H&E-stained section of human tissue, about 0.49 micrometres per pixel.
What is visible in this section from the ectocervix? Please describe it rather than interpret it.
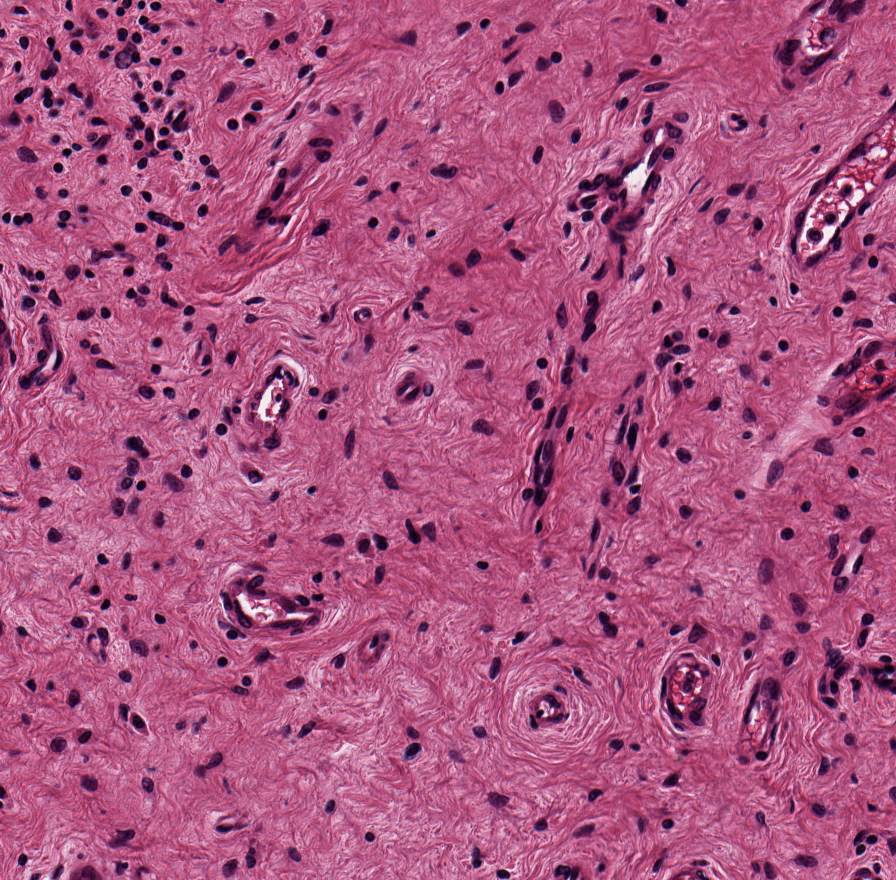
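Field entirely fibrous stroma with scattered nuclei; no epithelium anywhere. Several small vessels, chiefly in the lower half, ringed by concentric collagen. Vessels at right edge hold red blood cells in their lumens. Nuclei densest in upper left corner.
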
